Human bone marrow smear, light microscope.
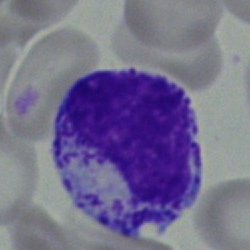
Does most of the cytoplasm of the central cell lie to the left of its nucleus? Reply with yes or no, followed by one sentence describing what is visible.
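Yes. The deep purple nuclear mass fills the upper and right part of the cell.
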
